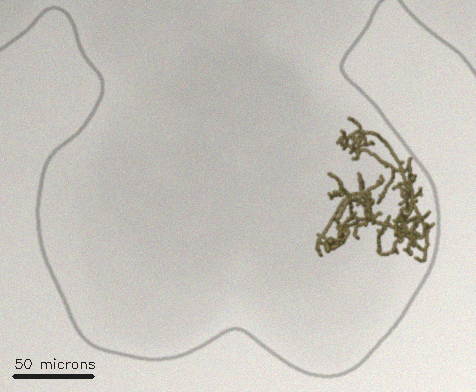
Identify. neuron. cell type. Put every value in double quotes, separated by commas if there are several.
"Acc. ti flexor MN"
